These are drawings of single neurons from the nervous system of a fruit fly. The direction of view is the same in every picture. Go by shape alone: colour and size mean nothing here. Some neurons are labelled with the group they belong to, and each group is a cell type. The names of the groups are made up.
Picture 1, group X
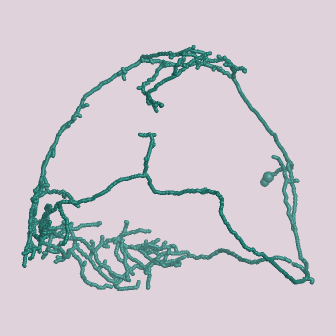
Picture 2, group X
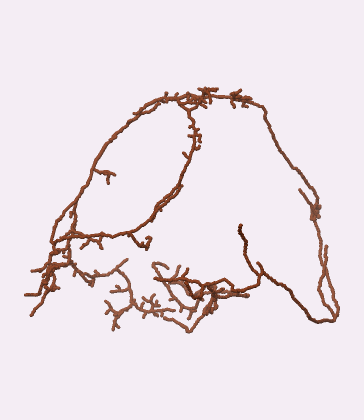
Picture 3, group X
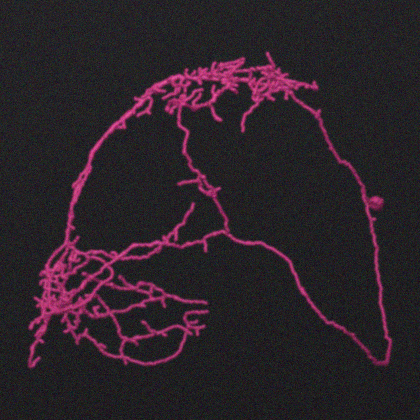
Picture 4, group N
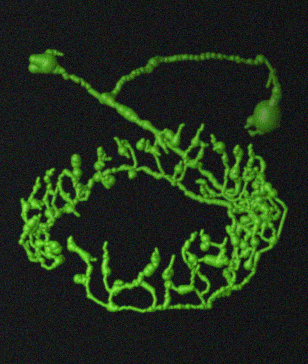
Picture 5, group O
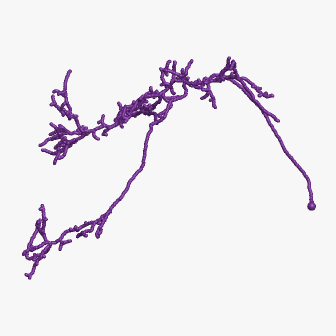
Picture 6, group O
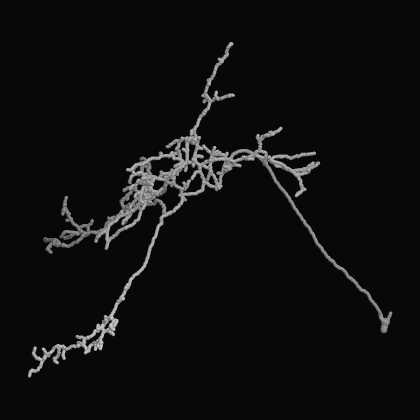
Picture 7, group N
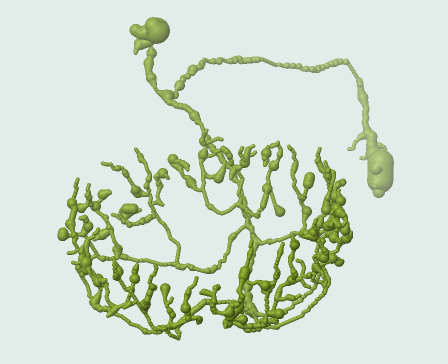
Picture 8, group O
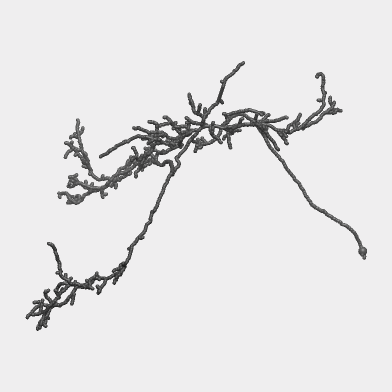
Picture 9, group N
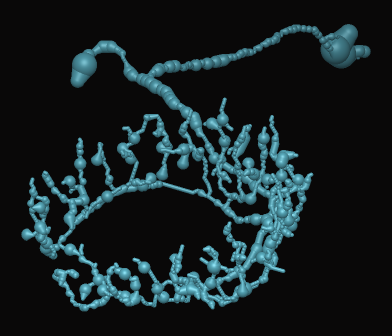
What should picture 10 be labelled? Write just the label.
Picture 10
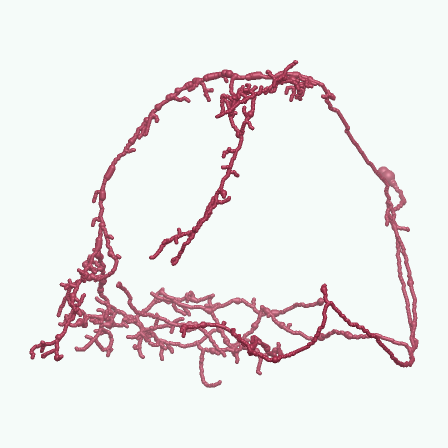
group X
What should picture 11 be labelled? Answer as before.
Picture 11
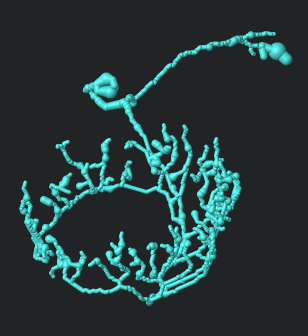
group N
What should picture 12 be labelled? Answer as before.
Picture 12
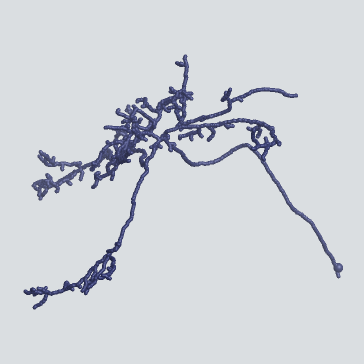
group O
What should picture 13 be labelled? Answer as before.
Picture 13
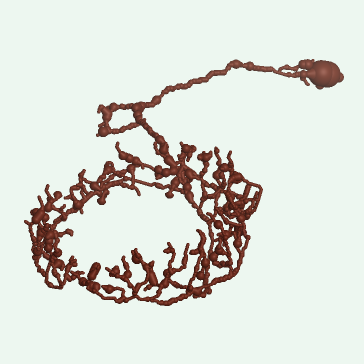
group N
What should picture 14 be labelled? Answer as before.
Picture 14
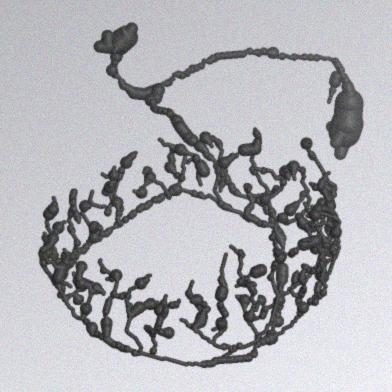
group N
